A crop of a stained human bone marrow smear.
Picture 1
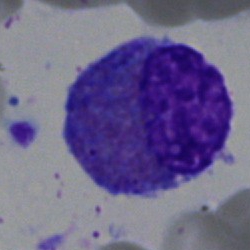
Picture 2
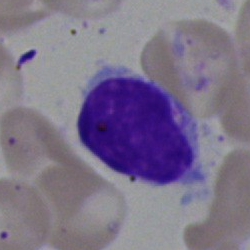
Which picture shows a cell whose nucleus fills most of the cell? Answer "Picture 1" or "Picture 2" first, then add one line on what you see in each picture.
Picture 2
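In picture 1: The cytoplasm is abundant and fills about half of the cell.
In picture 2: The nucleus fills most of the cell.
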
